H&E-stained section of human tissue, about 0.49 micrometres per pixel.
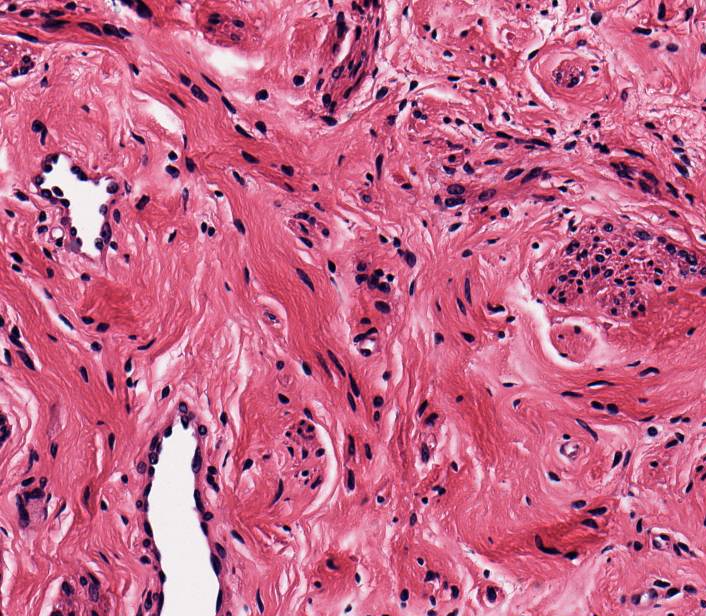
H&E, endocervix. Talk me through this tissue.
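Dense pink fibrous tissue occupies nearly the entire field, its bundles interlacing in varied directions. Between the bundles are scattered cells, chiefly with elongated, dark, spindle-shaped nuclei. At the right middle of the field lies a cluster of crowded small dark nuclei. Fat cells are absent.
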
